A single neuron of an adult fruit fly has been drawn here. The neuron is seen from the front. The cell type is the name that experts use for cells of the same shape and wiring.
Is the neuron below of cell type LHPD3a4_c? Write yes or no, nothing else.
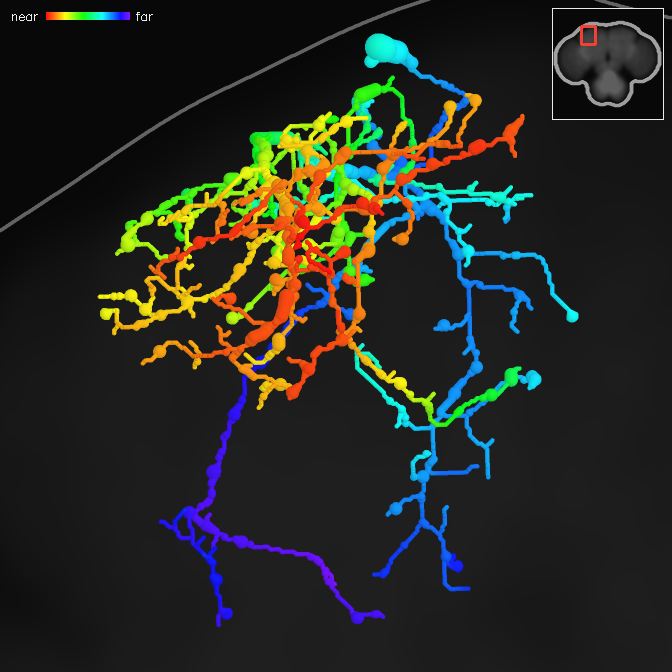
no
